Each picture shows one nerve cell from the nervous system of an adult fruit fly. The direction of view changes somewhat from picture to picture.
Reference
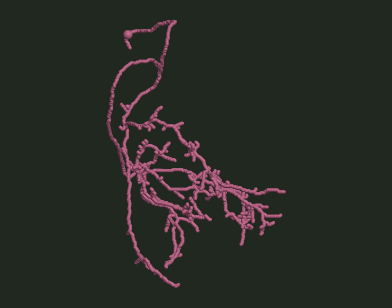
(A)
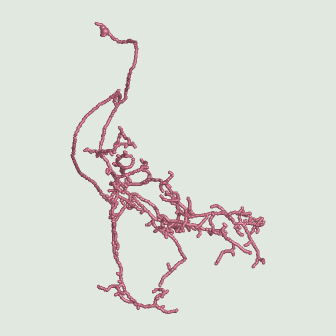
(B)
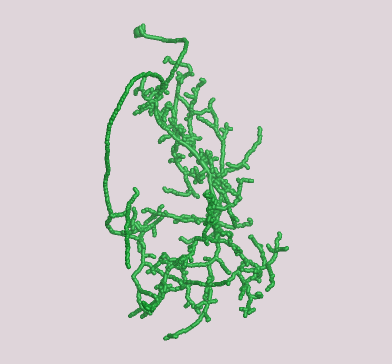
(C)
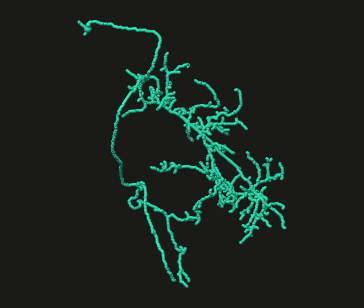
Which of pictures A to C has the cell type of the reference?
Picture A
